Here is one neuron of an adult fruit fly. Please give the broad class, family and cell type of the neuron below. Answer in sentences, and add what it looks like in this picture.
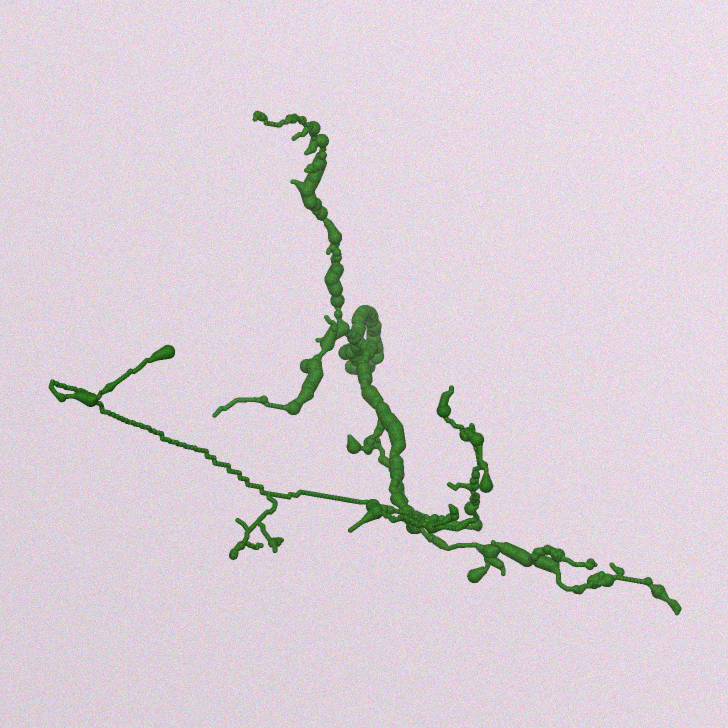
This is a sensory neuron entering the nerve cord. The name of its family is class mechanosensory proprioceptive. Its cell type is SNpp62. No cell body is drawn. The picture shows dozens of branch ends.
